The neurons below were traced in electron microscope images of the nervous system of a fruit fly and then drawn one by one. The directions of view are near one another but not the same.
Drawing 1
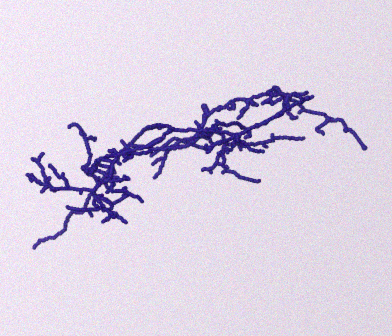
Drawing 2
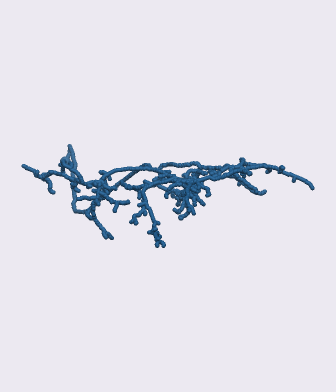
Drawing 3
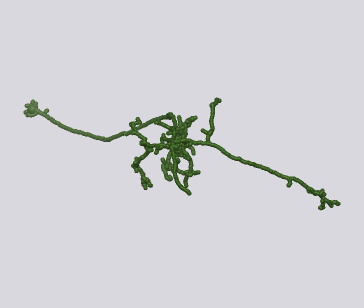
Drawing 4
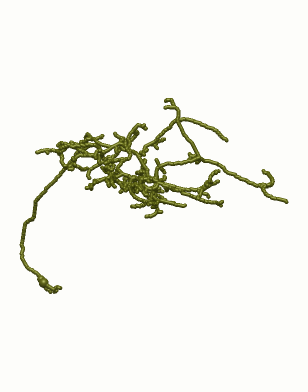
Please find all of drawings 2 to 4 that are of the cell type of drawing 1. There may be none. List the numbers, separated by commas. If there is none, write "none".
2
